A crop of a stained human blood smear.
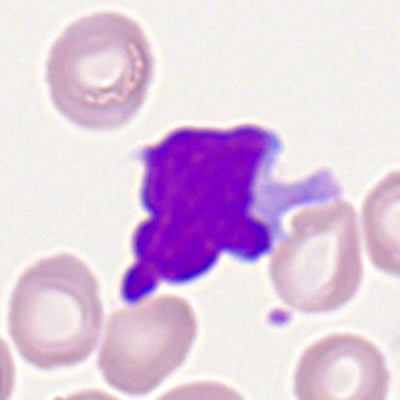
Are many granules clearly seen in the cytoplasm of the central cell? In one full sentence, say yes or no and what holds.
No, its cytoplasm is free of any visible granules.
